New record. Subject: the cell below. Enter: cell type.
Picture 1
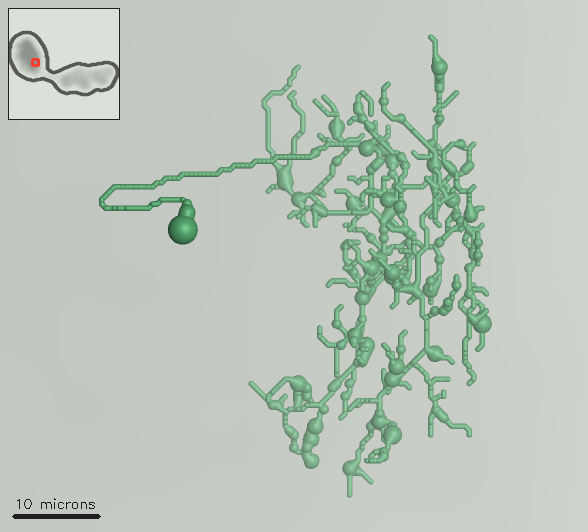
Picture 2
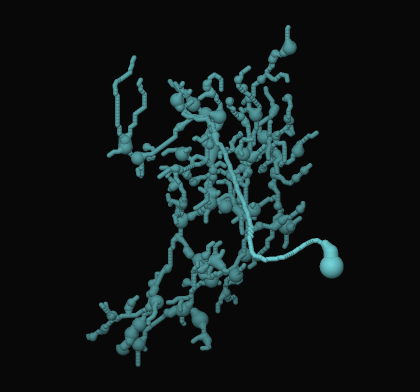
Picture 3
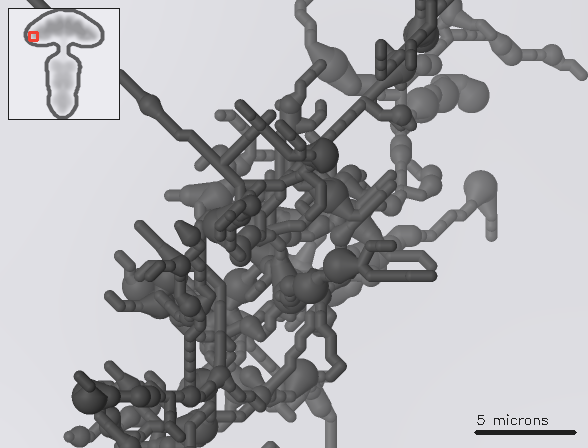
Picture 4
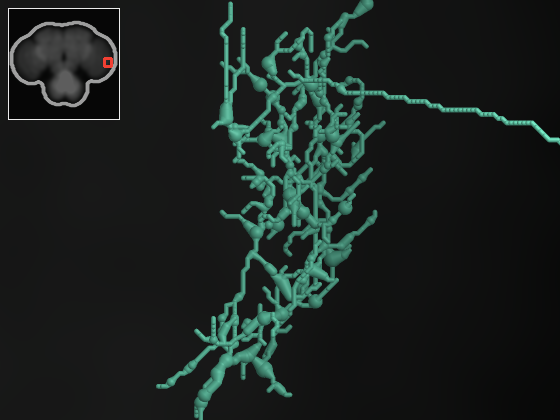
Cm5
